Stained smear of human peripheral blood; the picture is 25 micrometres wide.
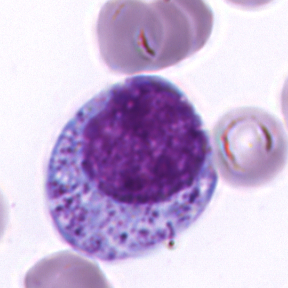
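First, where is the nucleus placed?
Off-centre, toward the upper right of the cell; it is round in outline and about 11 micrometres across.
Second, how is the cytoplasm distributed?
As a crescent, mainly below and to the left of the nucleus.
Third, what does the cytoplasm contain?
Many dark purple granules that vary in size.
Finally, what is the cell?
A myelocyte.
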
